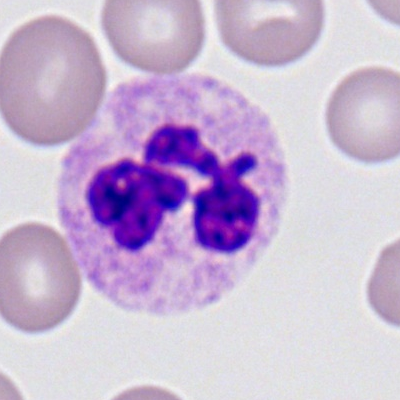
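Segmented neutrophil in the middle of this stained blood smear. Its outline is round and smooth, and the chromatin is coarse, clumped and dark purple. There's plenty of pale pinkish-lilac cytoplasm, filled with fine, small lilac granules.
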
